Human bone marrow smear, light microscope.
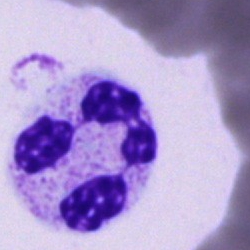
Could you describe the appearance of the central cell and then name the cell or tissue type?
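Checking the outline: roughly round, with a smooth edge. Next, the nucleus, which is split into several dark lobes arranged in a ring around a central patch of cytoplasm. Then nucleoli: none can be seen in the lobes. Last, the cytoplasm, with fine pinkish-purple granules scattered throughout. The cell is a segmented neutrophil.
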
